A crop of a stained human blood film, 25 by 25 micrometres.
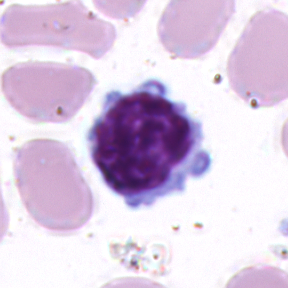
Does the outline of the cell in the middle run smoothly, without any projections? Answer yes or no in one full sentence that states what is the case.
No, the cell does not have a smooth edge, since its outline is rough.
